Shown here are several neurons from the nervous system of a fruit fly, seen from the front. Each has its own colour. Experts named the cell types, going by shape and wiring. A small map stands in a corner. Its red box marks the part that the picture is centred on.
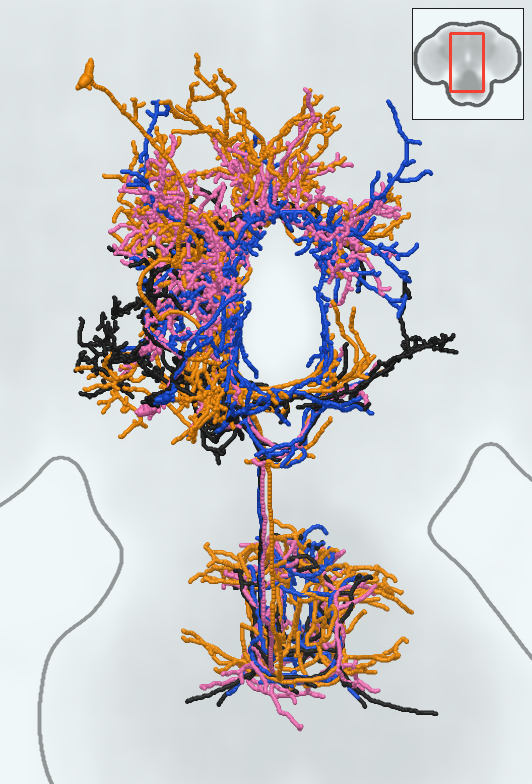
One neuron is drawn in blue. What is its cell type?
DNb07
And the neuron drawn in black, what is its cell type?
DNbe005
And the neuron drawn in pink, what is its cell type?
DNbe004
